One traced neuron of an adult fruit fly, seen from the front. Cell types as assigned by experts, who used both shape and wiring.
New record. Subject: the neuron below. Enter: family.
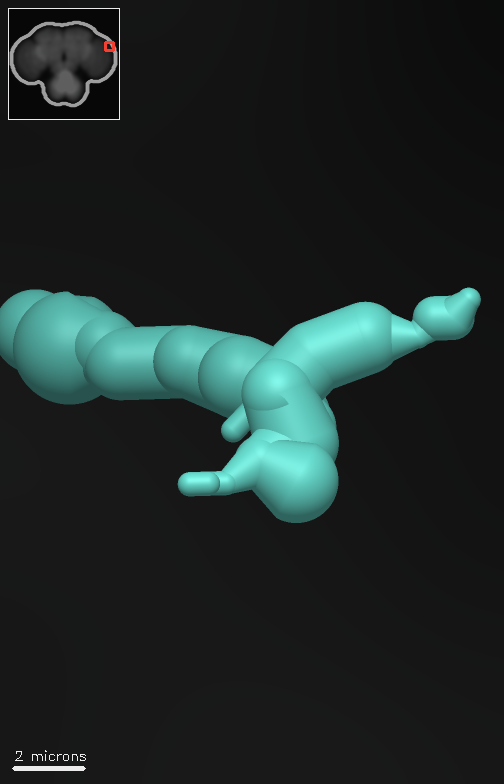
class visual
